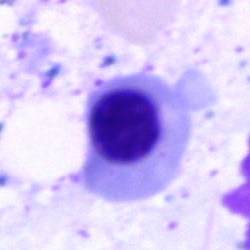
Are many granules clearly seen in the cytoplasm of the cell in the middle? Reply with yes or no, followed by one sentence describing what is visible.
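No. The cytoplasm shows no visible granules.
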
